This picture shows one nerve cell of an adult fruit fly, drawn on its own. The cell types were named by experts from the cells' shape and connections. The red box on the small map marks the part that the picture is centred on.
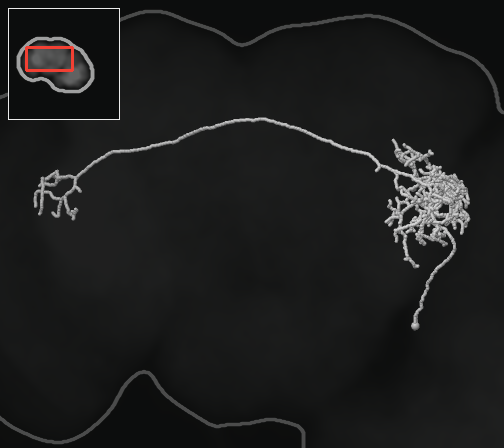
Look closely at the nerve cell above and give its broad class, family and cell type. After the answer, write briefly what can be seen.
Its broad class is central-brain intrinsic neuron. The family is hemilineage VLPl&p2_lateral. It is of cell type CB0381. The cell body is at the lower right of the picture. As drawn here it is wider than it is tall.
